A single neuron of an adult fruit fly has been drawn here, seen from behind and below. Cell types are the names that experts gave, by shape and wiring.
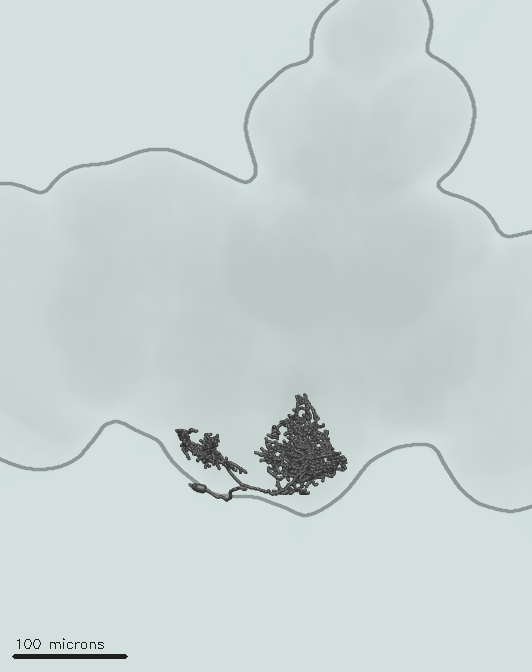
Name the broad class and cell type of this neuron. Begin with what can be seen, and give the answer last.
The cell body is at the bottom of the picture. By the scale bar it is about 150 microns wide in this view. This is a central-brain intrinsic neuron. It is of cell type GNG137.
